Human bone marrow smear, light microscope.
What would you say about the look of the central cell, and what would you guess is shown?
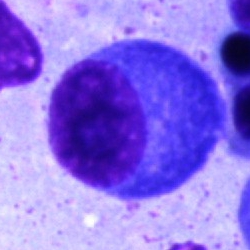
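I see a round, smooth outline. The nucleus sits off-centre, right against the left side of the cell. Its chromatin looks coarse, with darker purple clumps. I can't make out any granules in the cytoplasm. It is a plasma cell.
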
